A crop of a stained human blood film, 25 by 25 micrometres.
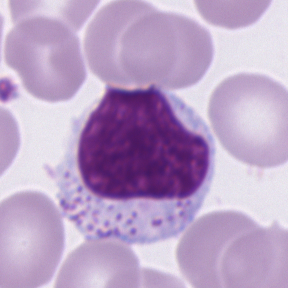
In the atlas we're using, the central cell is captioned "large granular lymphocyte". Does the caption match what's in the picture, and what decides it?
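What settles it for me are the granules: they are discrete and scattered through the cytoplasm, not packed together.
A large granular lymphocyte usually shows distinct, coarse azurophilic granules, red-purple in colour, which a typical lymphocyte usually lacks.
So yes, large granular lymphocyte fits this cell better than typical lymphocyte.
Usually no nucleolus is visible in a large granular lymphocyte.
None shows in this nucleus either.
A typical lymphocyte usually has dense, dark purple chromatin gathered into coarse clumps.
This chromatin looks just like that, so it doesn't argue against typical lymphocyte. The nucleus is about 11 micrometres across, and the cytoplasm is pale blue-grey, without vacuoles. A red cell presses against the top edge.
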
